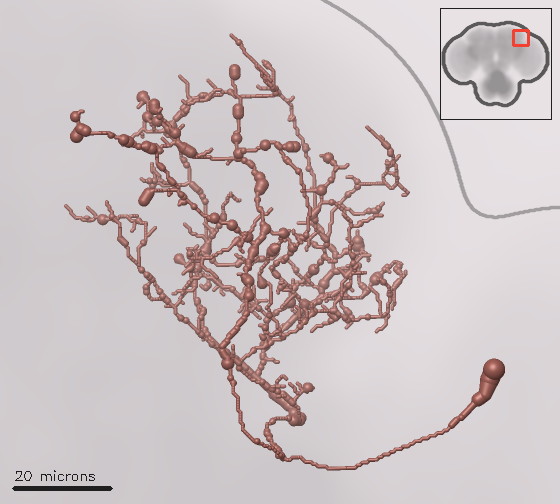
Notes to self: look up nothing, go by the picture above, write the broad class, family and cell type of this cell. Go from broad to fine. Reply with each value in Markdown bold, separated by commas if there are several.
**central-brain intrinsic neuron**, **hemilineage SLPav1_medial**, **CB2048**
